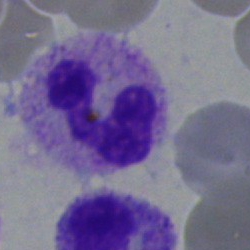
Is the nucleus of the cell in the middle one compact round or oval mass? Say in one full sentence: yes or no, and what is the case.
No, bent into a band without separate lobes, the nucleus is not compact.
